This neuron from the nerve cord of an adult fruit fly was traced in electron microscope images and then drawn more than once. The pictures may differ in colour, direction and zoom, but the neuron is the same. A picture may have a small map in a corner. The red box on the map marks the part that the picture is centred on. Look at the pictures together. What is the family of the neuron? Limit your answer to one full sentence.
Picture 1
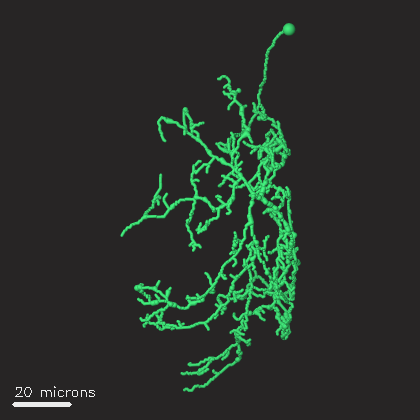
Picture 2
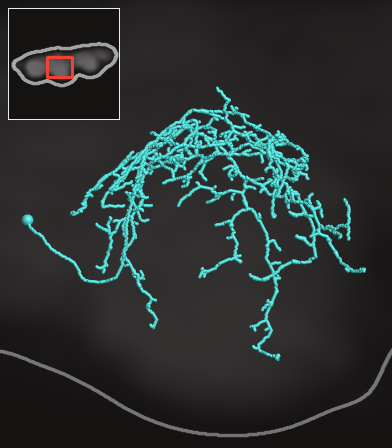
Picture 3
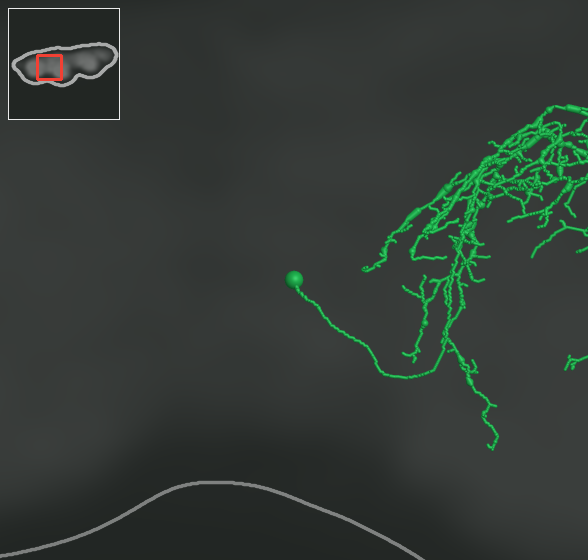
The neuron is a member of the hemilineage 08A family.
